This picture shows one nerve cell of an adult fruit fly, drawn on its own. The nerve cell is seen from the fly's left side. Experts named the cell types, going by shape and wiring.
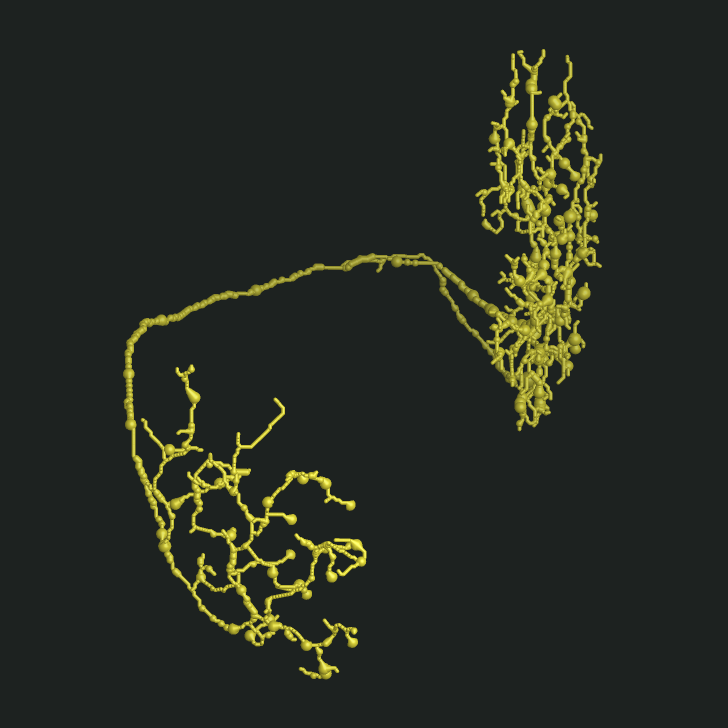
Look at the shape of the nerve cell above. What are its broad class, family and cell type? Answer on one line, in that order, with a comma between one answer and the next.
optic-lobe intrinsic neuron, MeLo, MeLo11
